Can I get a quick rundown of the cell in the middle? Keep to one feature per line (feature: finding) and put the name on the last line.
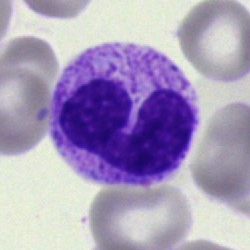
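Nucleus shape: kidney-shaped, deep notch on its upper side
Nucleus position: lower part of the cell, wider band of cytoplasm above it
Nucleoli: none visible
Outline: round and smooth
Identification: band neutrophil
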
